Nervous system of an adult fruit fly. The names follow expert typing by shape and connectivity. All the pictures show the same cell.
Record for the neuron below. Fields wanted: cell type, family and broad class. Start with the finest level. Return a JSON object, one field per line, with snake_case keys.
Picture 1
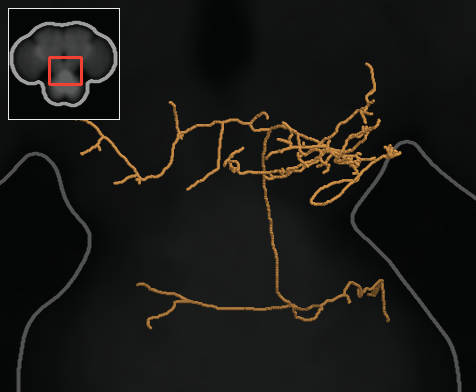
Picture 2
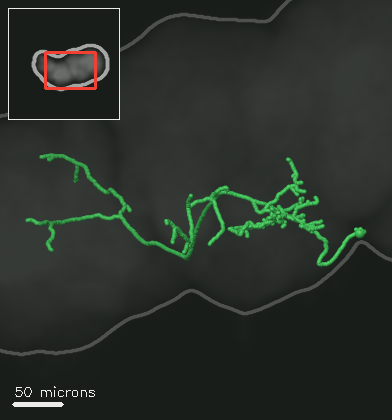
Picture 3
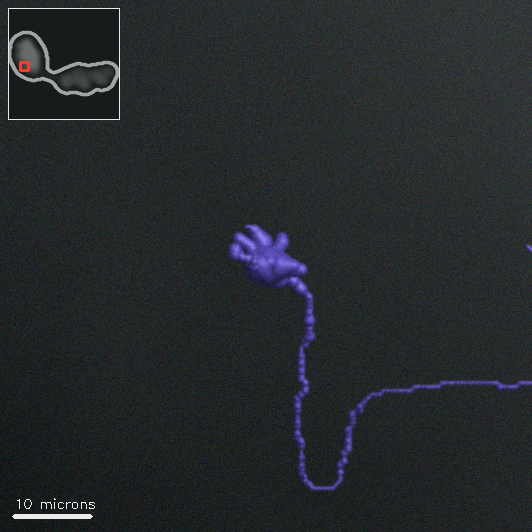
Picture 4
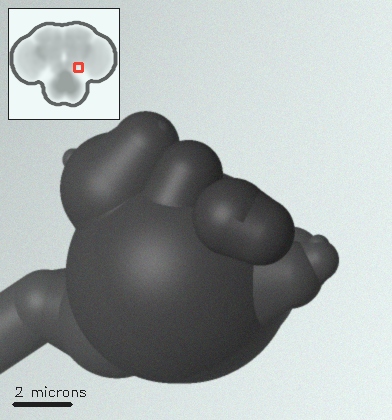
{
 "cell_type": "DNge004",
 "family": "DNge",
 "broad_class": "descending neuron"
}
